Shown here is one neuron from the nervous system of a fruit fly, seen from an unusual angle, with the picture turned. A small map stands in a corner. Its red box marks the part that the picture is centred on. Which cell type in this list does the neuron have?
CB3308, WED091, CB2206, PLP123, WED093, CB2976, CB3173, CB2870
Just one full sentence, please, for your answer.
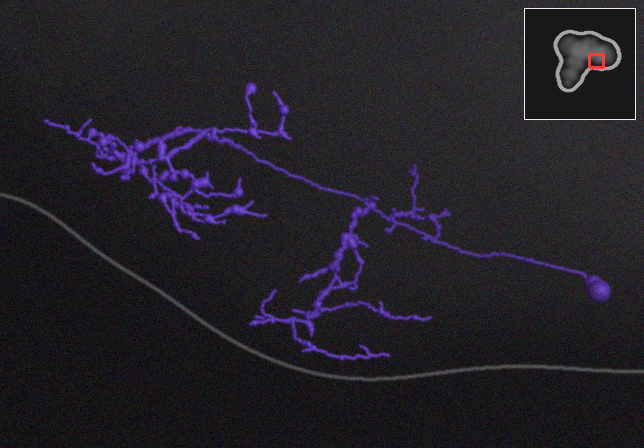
The cell type designation of this neuron is CB3308.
